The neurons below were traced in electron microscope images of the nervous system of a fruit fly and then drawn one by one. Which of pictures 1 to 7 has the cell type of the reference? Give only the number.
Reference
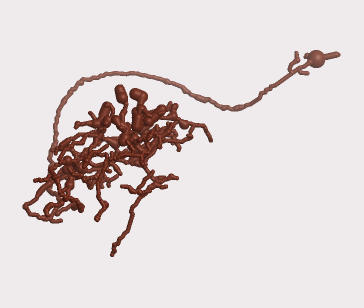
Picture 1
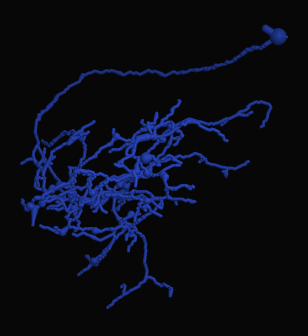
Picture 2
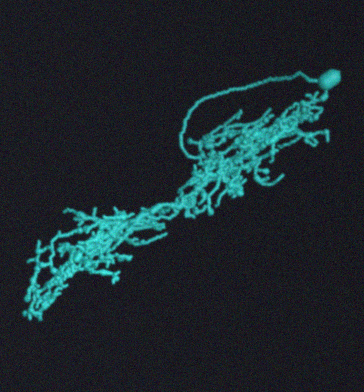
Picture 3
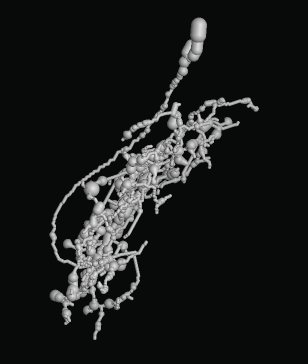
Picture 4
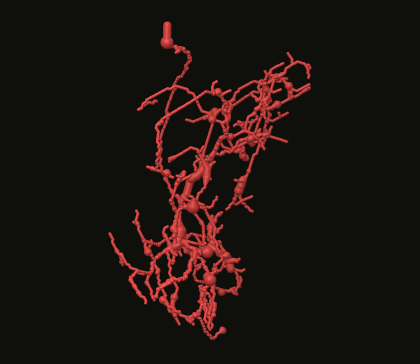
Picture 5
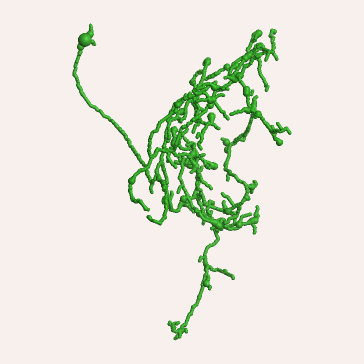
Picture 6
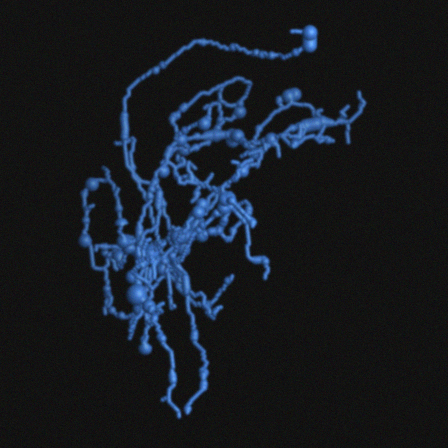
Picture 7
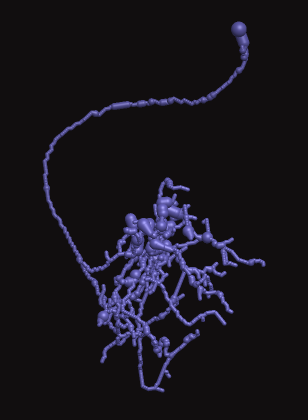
7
